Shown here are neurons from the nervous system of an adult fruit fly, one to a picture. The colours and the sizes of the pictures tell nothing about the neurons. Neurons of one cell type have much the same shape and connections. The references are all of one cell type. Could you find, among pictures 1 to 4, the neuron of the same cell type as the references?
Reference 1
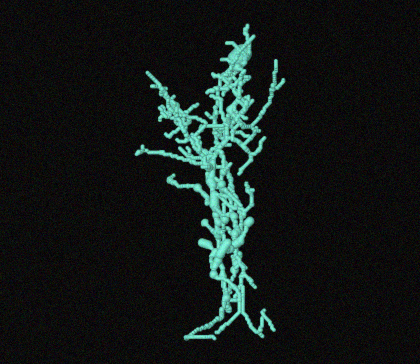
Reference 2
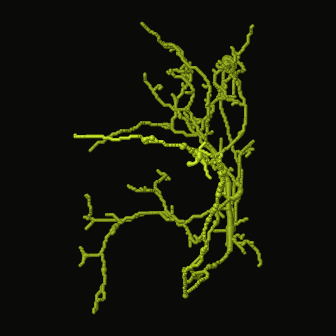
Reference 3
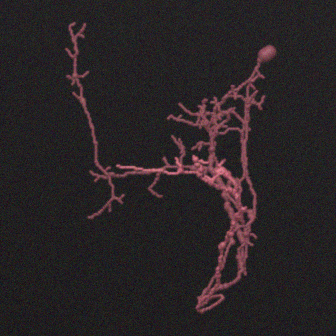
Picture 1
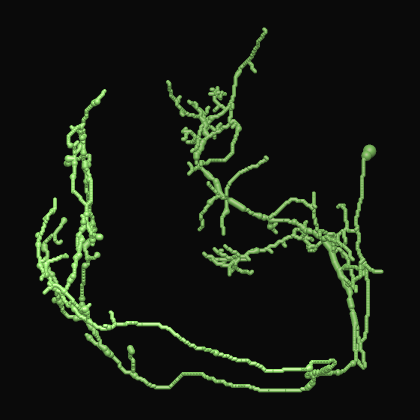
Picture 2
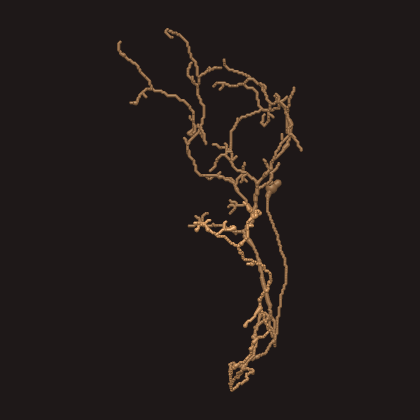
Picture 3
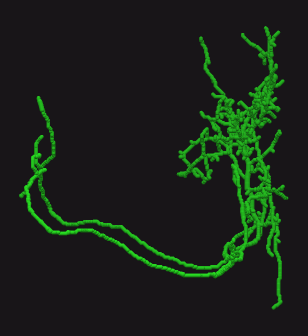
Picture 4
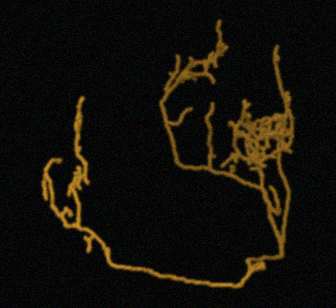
2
